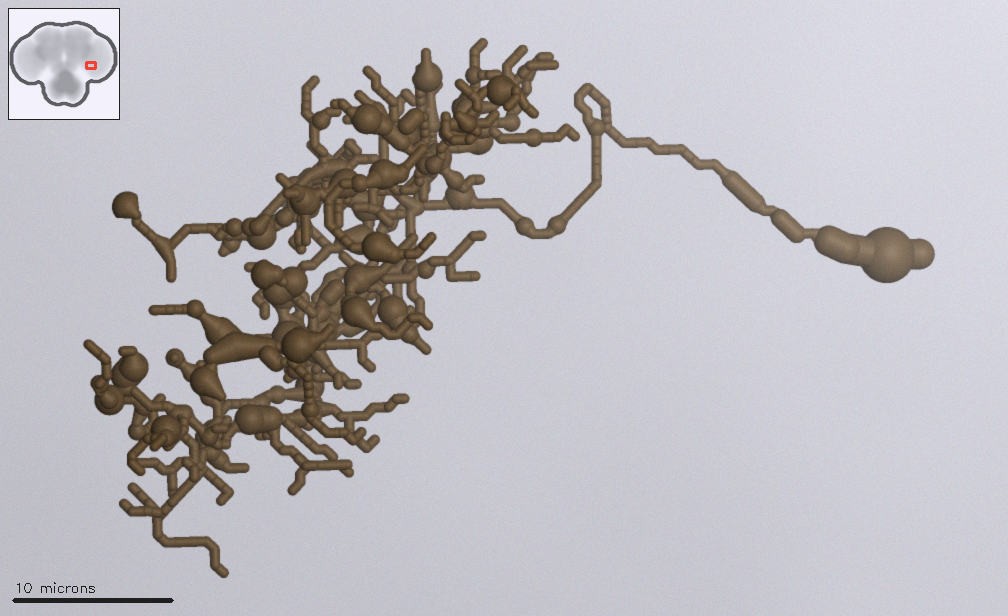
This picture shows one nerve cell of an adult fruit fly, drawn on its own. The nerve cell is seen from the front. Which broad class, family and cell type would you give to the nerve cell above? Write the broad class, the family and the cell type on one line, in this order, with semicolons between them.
optic-lobe intrinsic neuron; LPi; LPi3412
